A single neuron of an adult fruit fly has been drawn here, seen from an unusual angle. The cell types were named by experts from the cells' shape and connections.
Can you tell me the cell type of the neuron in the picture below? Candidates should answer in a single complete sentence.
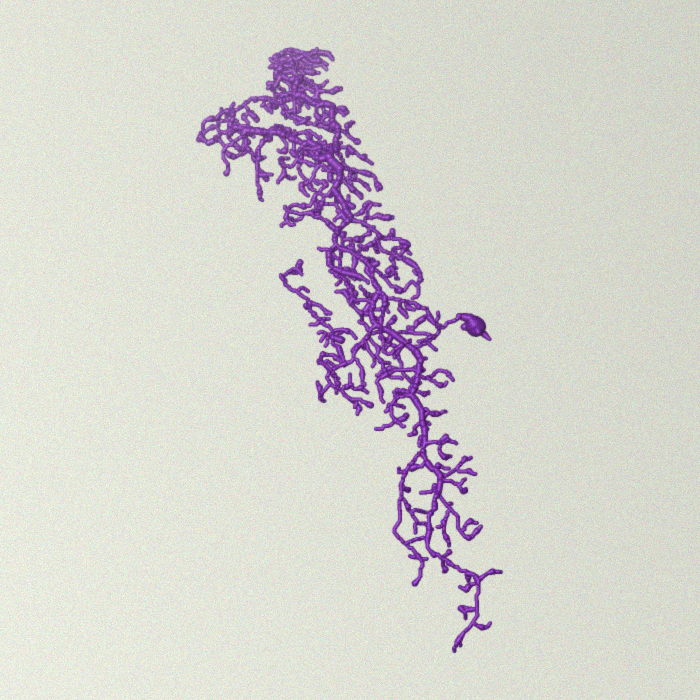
It is Dm6 that this neuron is, by cell type.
